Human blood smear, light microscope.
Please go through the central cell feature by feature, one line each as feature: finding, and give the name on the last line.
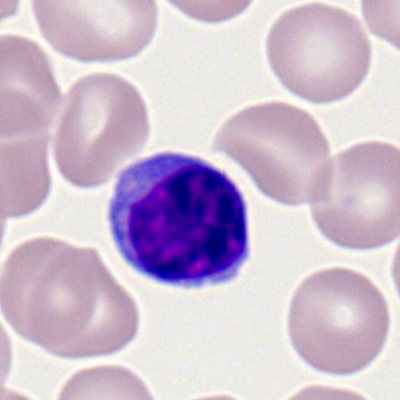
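Shape: roughly round
Chromatin: dark purple, clumped coarsely
Nucleoli: can't spot any
Granules: none in the cytoplasm
Verdict: lymphocyte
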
